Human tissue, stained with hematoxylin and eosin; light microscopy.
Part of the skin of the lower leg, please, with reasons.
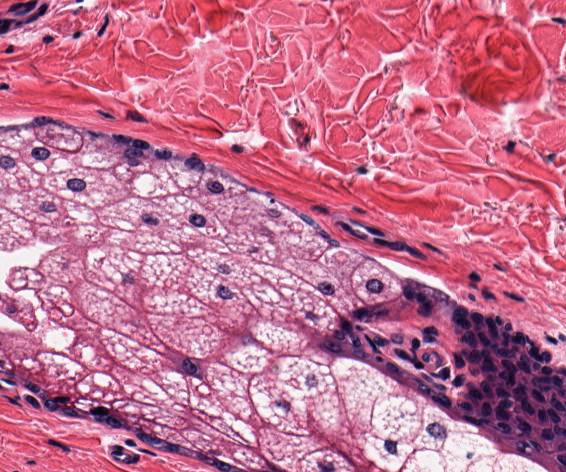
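It's a sebaceous gland, then. The large pale cells form a lobule across the lower left half, their cytoplasm bubbly with many small clear vacuoles.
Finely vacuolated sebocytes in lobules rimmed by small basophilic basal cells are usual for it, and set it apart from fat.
A cluster of small cells with crowded dark nuclei and scant cytoplasm sits at the lobule's lower right edge. Thin pink membranes part them in a mosaic; dense pink collagen fills the upper part.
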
